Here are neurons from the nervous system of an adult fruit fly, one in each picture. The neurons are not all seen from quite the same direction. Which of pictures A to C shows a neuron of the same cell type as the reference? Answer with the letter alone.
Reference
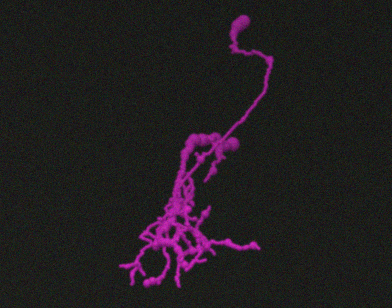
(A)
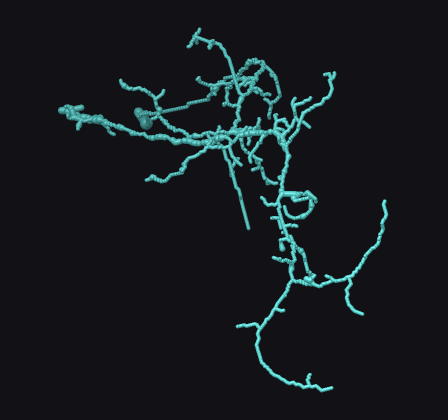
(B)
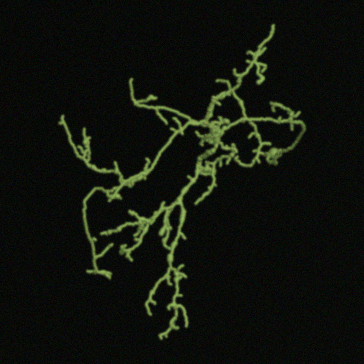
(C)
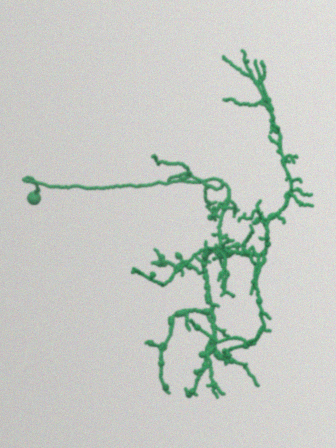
A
